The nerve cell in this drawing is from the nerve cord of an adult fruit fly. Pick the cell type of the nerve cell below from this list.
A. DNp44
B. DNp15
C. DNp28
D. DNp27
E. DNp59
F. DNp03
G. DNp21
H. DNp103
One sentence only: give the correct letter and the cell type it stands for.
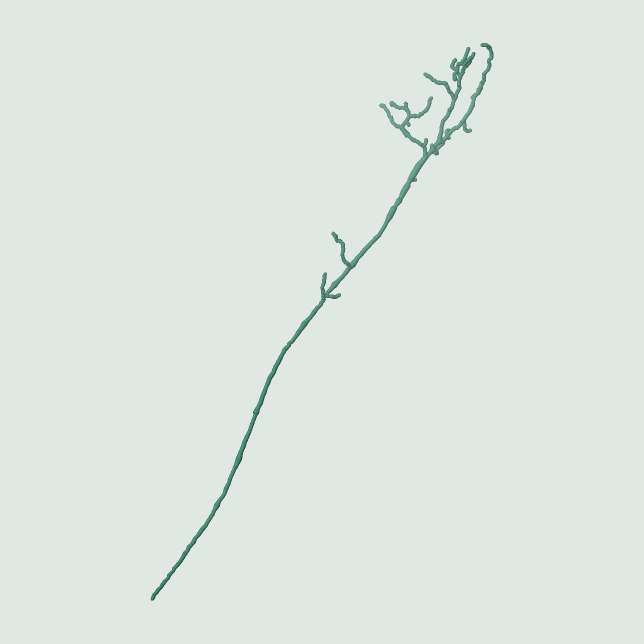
It is option C, DNp28, that gives the cell type of the nerve cell.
